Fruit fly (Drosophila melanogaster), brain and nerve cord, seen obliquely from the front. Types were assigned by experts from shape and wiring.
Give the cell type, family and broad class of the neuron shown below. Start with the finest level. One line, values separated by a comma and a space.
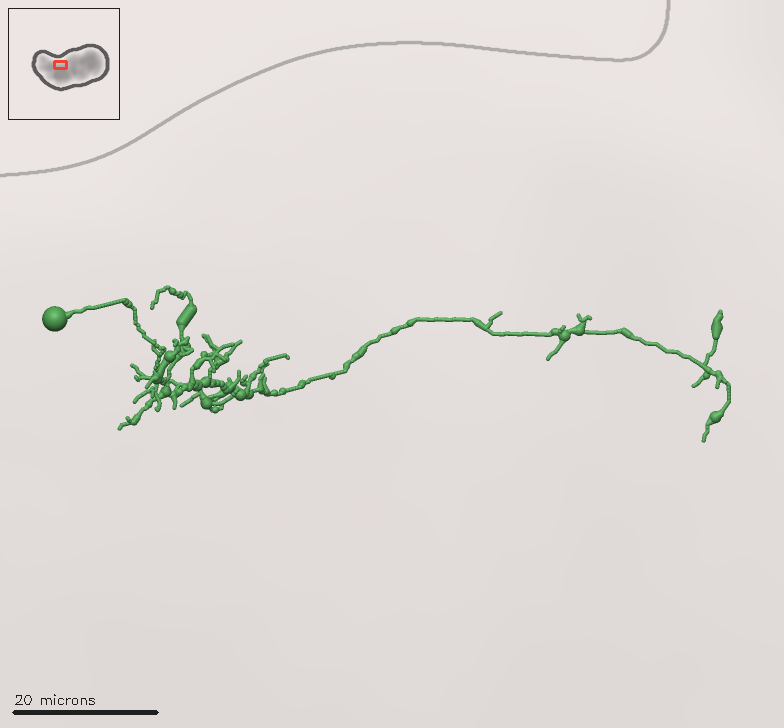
Tm12, Tm, optic-lobe intrinsic neuron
